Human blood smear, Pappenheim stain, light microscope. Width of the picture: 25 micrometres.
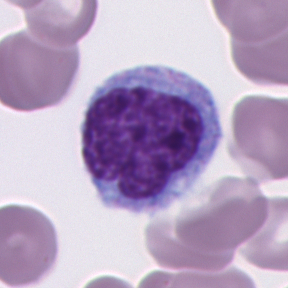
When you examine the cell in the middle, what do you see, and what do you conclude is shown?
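Start with the size: this cell is about 13 micrometres across, and its nucleus about 10 micrometres. The nucleus fills about 60% of the cell's area and sits off-centre, toward the left side. Look at its lower edge, where a notch gives it a folded, lobed outline. Inside, the chromatin is dark purple, with clumped patches and paler strands between them. Now follow the cytoplasm round: its rim is wider on the right and top than on the left. Put together, this is a monocyte.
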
